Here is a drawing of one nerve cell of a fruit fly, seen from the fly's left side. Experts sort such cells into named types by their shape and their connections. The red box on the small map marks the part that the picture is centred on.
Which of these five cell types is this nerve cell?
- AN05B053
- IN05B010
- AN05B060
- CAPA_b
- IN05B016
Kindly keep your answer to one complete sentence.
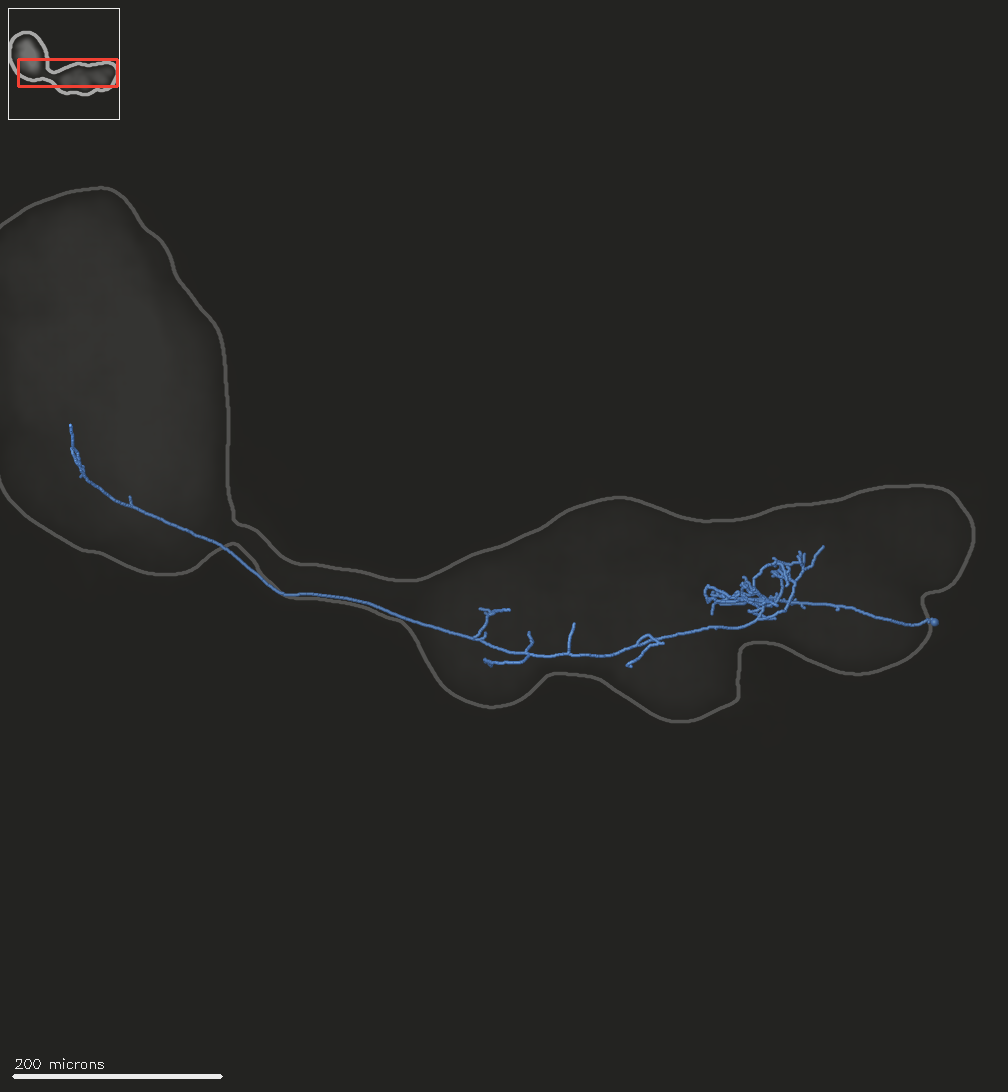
Cell type AN05B060 is what this nerve cell is.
